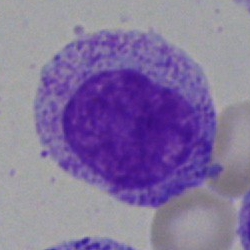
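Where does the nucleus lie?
Toward the lower right, leaving a wider band of cytoplasm at the upper left.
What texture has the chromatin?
Fine, not coarse dark blocks.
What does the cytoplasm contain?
Purple granules throughout, and no vacuoles.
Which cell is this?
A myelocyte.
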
